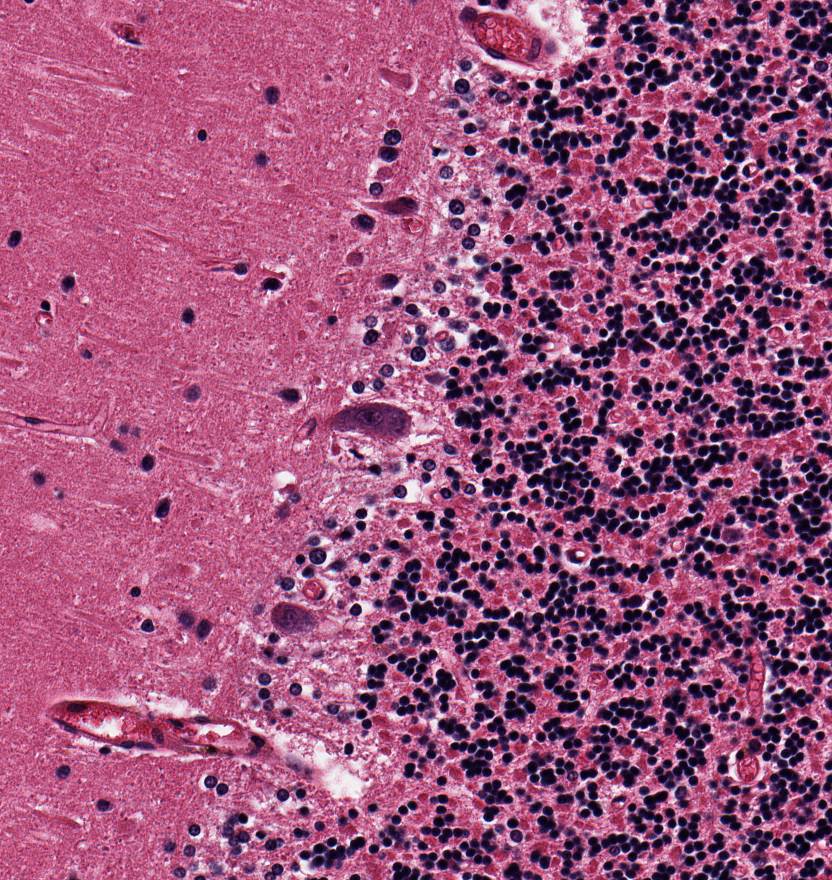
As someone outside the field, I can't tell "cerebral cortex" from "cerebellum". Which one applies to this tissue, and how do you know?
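It's cerebellum. The field splits into a pale, sparsely nucleated layer on the left and a dense layer of dark nuclei on the right. The right one is crowded with small, round, darkly staining nuclei with scant cytoplasm. The left is finely fibrillar pink neuropil with only scattered small nuclei.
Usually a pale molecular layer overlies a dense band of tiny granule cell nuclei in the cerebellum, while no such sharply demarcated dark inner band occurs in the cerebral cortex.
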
